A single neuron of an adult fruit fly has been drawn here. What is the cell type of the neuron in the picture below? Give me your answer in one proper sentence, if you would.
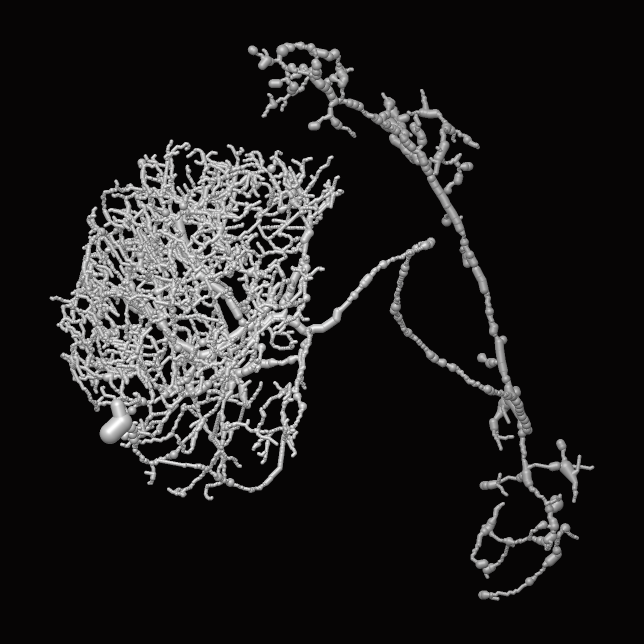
As its cell type, this neuron has M_vPNml50.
